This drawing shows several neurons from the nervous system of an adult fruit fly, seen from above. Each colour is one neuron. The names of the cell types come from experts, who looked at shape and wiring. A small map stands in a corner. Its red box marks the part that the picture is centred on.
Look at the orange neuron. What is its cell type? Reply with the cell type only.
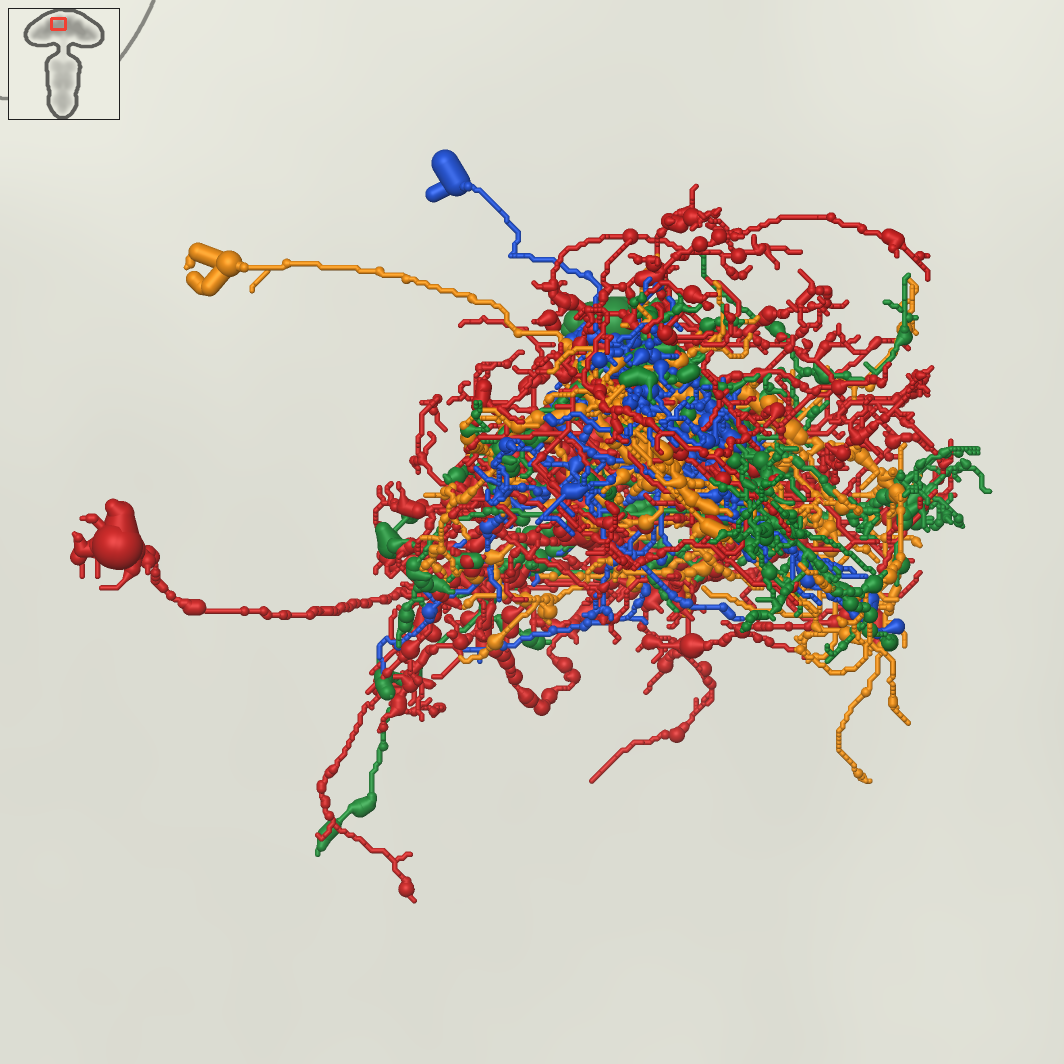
GNG210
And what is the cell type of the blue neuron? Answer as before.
GNG273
